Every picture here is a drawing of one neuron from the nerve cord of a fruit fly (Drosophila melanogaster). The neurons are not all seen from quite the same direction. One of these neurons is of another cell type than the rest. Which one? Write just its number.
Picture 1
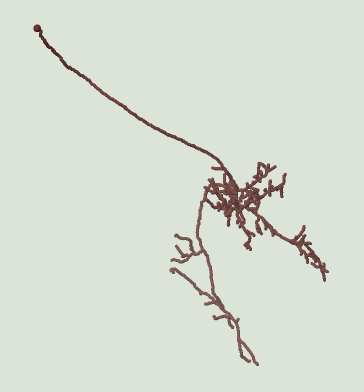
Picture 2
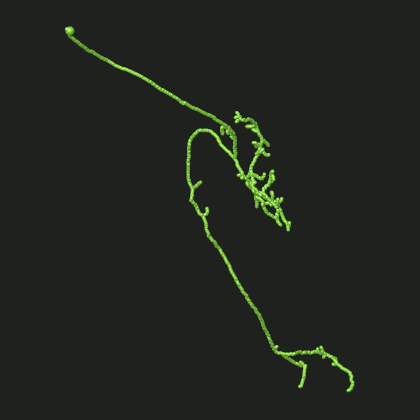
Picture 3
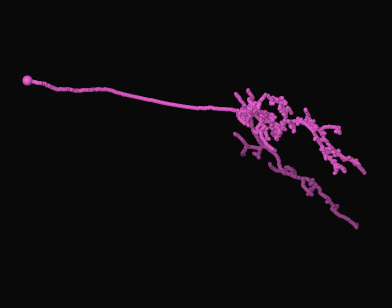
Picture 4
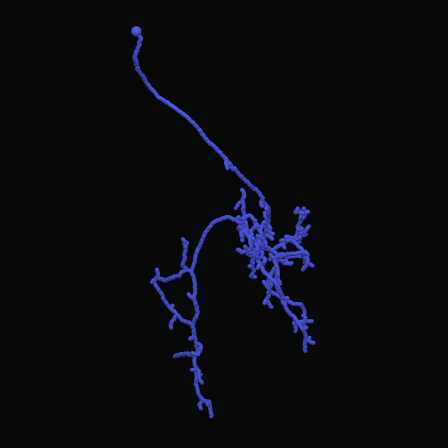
2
